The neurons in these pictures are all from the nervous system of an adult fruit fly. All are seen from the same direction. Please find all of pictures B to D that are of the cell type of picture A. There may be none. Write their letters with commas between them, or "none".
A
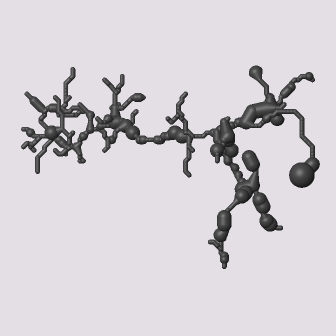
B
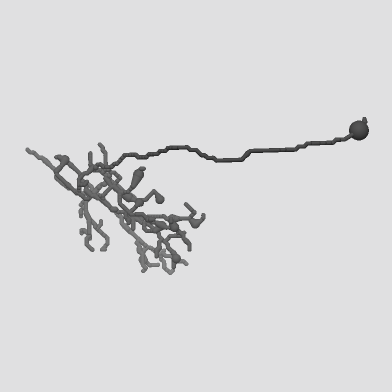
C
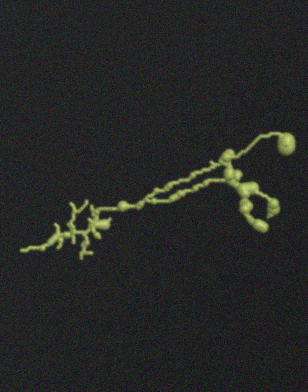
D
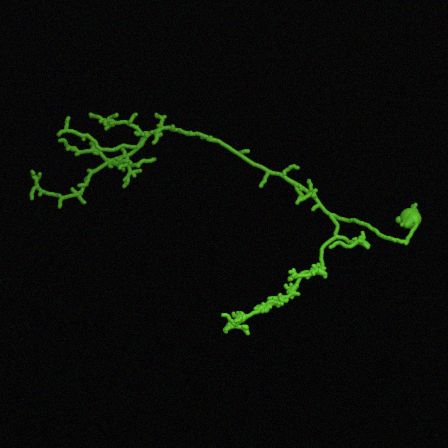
C, D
